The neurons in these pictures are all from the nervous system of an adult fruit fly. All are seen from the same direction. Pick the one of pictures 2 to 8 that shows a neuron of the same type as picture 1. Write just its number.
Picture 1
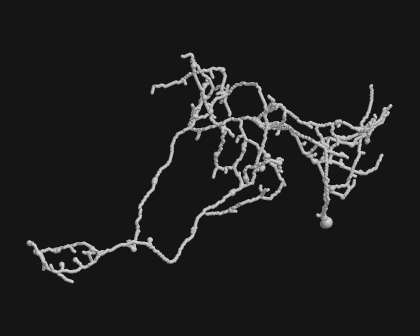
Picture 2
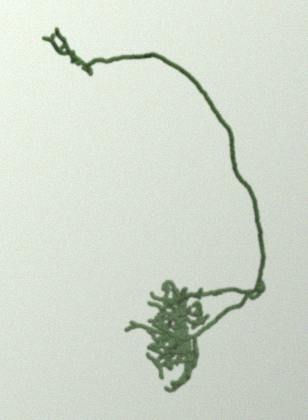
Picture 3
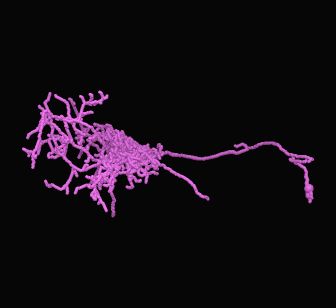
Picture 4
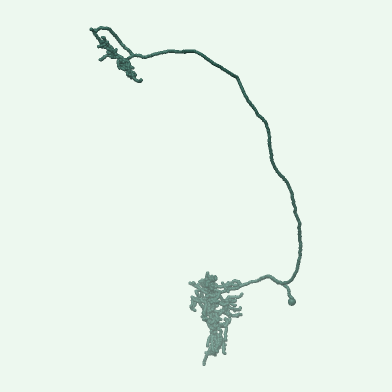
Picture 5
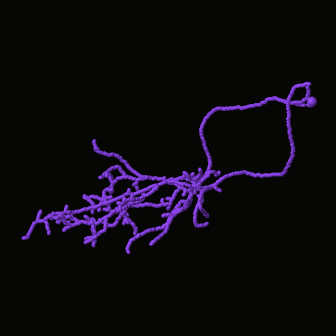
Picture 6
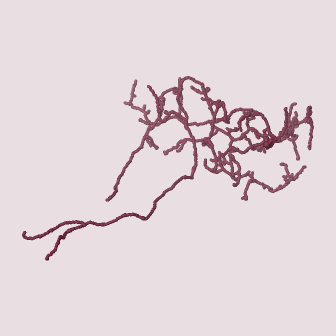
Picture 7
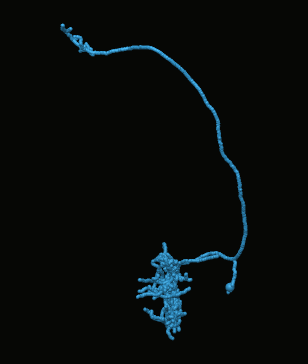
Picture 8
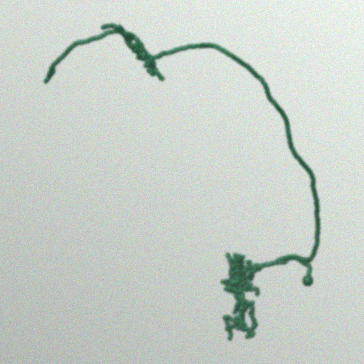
6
